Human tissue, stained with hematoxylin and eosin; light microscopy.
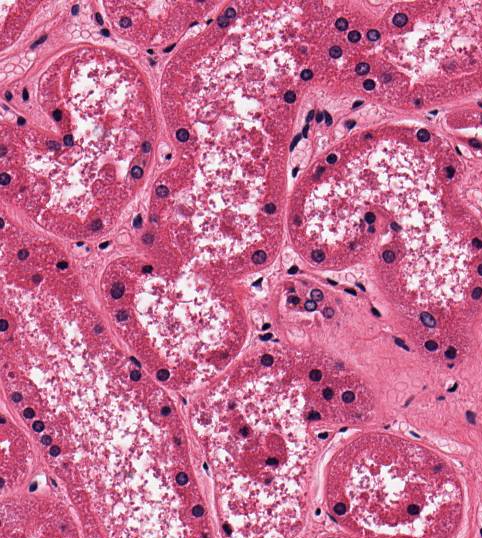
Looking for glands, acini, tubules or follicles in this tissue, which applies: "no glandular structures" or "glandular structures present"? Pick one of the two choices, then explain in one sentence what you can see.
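Glandular structures present. Each tubule is lined by a single layer of cuboidal to low columnar epithelial cells.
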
